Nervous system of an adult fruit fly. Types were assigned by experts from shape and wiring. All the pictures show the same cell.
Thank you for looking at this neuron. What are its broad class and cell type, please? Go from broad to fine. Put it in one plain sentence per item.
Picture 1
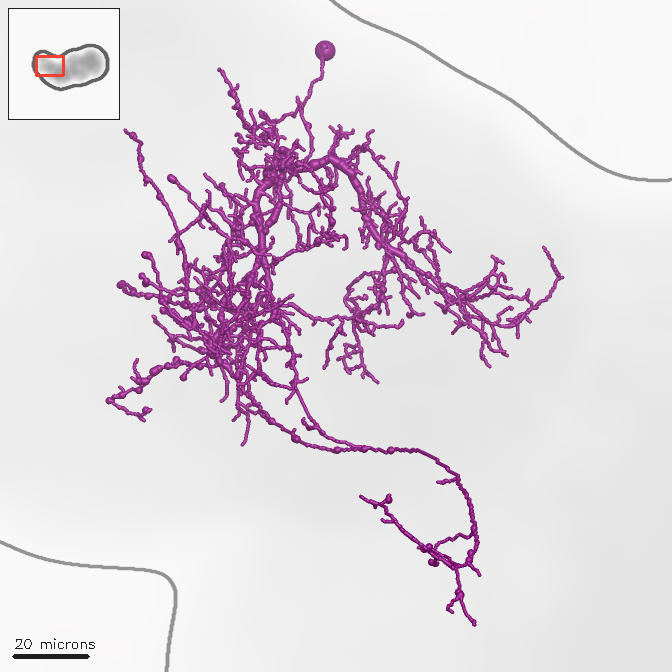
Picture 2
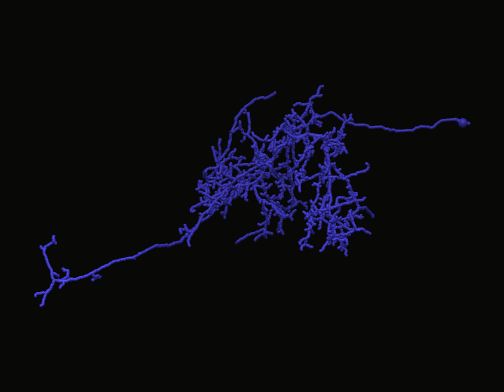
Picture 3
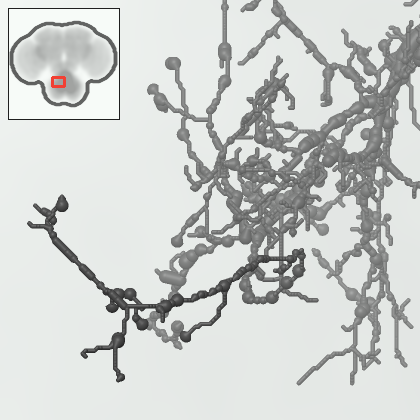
A nerve-cord intrinsic neuron, type INXXX270.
